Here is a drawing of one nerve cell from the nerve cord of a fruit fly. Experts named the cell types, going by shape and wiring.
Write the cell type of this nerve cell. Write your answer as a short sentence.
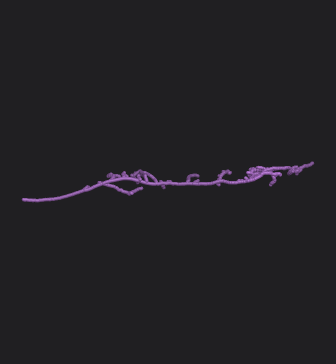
The cell type is DNa16.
